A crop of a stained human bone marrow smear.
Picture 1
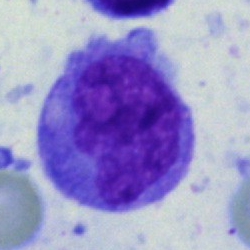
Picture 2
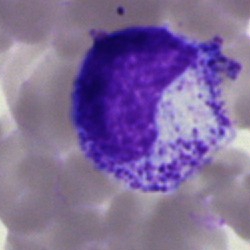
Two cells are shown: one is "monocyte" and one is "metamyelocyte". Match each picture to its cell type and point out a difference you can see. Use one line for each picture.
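Picture 1 is a monocyte. No granules are seen in the cytoplasm.
Picture 2 is a metamyelocyte. Coarse dark purple granules are scattered through the cytoplasm.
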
